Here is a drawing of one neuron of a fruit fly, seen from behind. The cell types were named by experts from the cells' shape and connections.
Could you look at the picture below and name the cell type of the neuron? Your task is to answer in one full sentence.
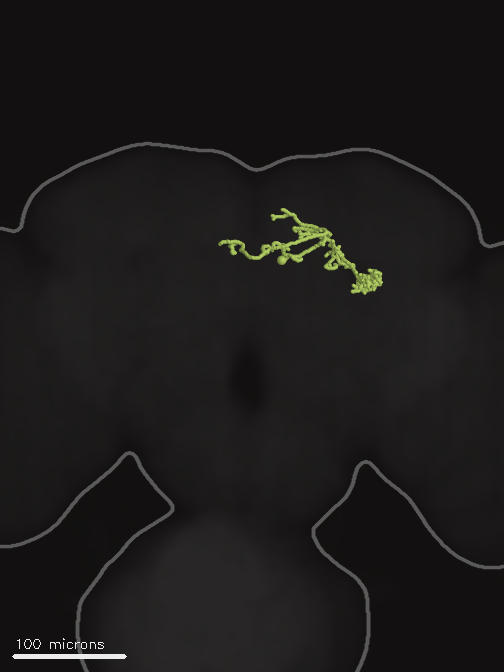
It is the cell type PAM07 to which this neuron belongs.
